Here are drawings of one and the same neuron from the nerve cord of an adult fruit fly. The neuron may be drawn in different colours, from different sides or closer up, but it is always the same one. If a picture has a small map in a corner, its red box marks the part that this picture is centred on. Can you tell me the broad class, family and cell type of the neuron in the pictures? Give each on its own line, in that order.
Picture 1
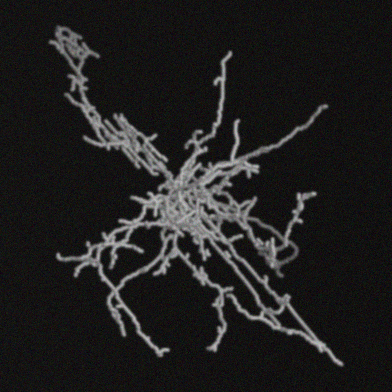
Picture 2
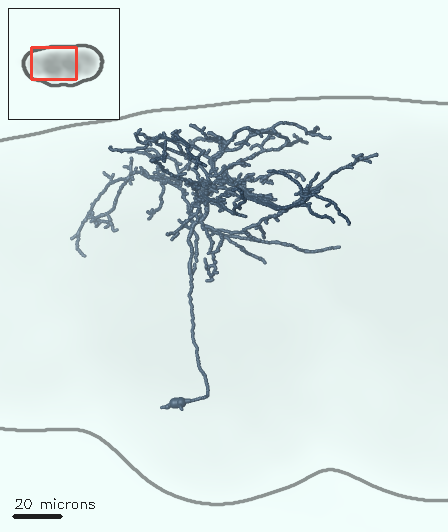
nerve-cord intrinsic neuron
hemilineage 00A
IN00A032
